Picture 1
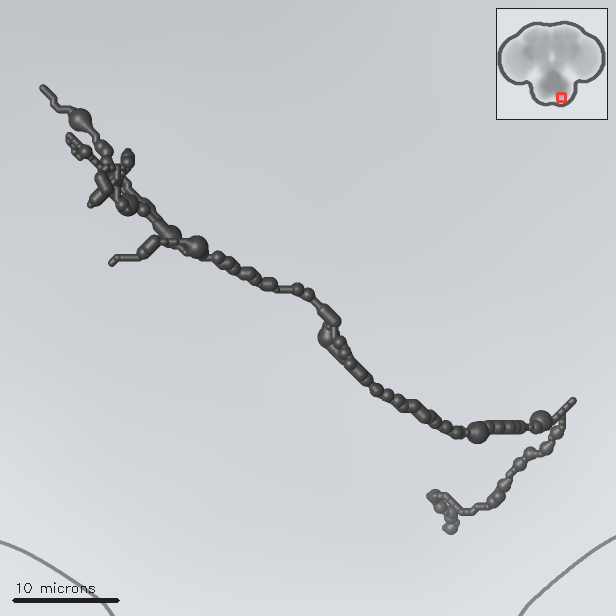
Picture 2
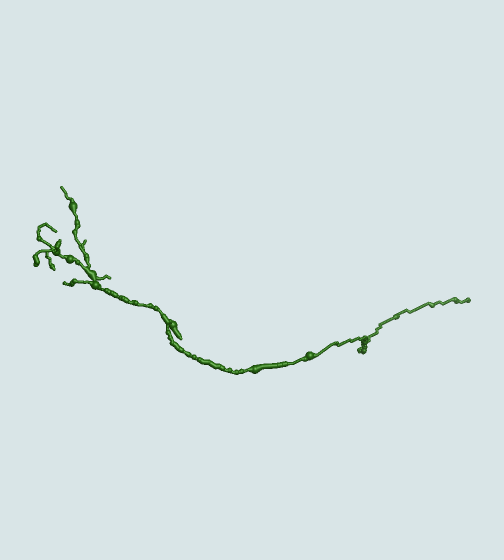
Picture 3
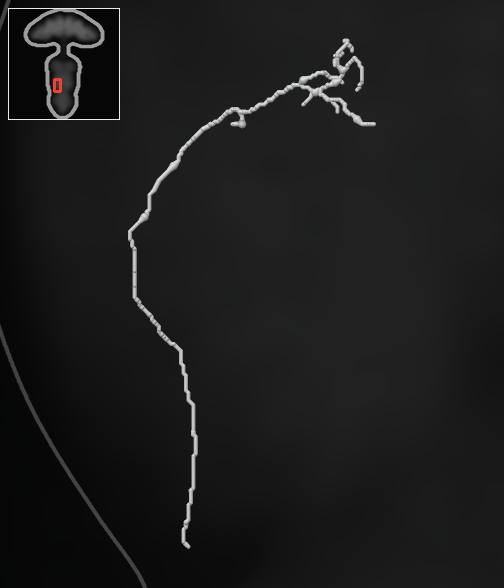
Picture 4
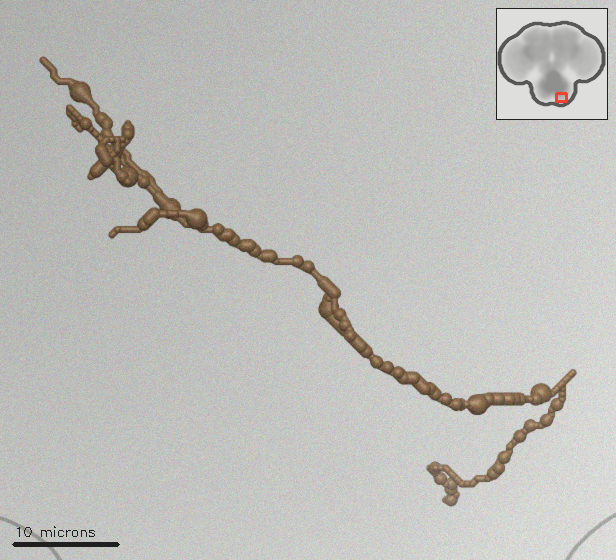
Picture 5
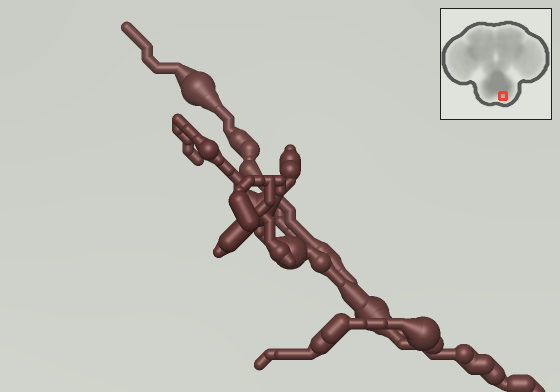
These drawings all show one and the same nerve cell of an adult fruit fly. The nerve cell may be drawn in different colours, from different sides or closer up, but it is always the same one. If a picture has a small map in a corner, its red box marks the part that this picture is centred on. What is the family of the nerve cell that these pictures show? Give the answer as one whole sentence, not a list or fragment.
One member of family class mechanosensory tactile is this nerve cell.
